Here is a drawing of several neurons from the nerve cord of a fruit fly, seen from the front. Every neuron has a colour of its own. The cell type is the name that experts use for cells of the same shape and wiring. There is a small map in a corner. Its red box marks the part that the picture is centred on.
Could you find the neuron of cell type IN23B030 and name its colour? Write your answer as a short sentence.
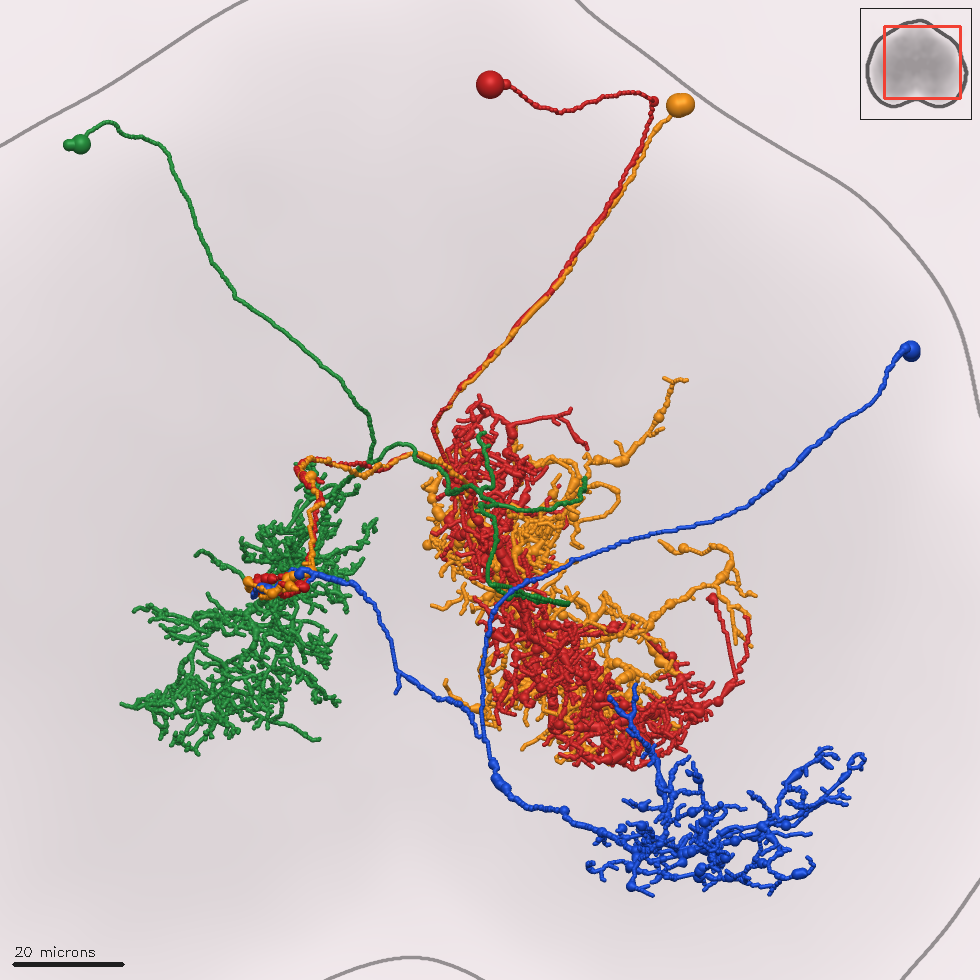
The colour is orange.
